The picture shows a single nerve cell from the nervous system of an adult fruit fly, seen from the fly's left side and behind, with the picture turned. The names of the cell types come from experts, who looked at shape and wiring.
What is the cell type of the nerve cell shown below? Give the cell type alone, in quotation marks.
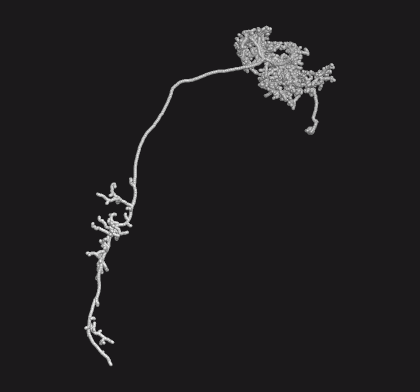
"DNp06"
